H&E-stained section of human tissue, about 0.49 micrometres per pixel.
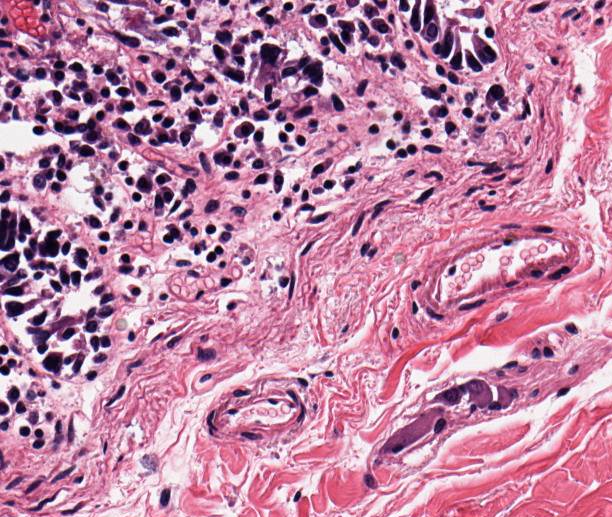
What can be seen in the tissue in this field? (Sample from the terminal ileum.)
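The field divides into two zones. In the upper left, a dense crowd of small dark cells is packed together, their nuclei round to oval and darkly stained, their cytoplasm scant. The lower right is mostly pink collagen, in thick, densely eosinophilic bundles. Two small thin-walled vessels containing red blood cells lie at centre right and lower middle.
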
